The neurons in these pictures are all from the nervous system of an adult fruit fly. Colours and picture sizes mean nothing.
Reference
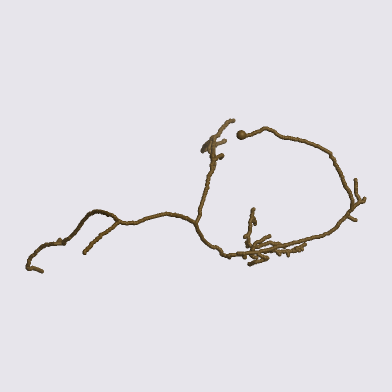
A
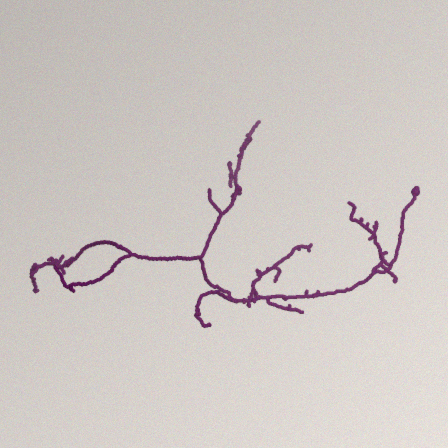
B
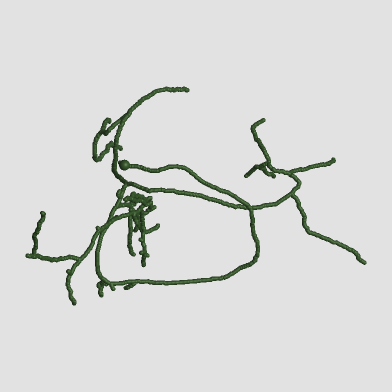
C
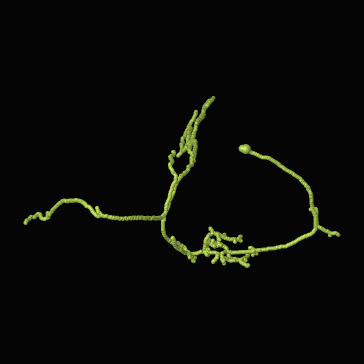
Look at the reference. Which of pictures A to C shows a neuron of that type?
Picture C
